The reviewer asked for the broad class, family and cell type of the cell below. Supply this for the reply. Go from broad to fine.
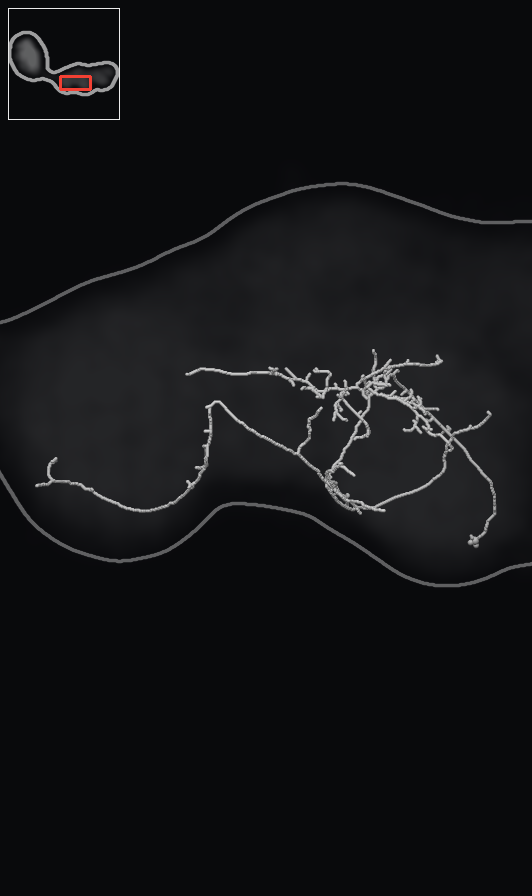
nerve-cord intrinsic neuron; hemilineage 12B; IN12B044_b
